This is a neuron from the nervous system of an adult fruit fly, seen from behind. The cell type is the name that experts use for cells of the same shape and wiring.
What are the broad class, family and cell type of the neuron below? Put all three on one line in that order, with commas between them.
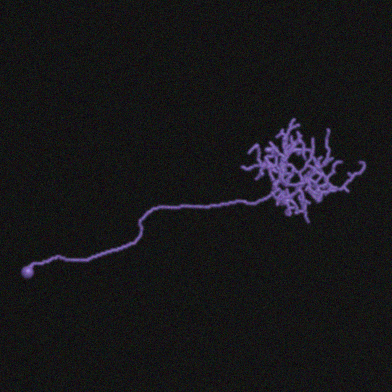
optic-lobe intrinsic neuron, Cm, Cm3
